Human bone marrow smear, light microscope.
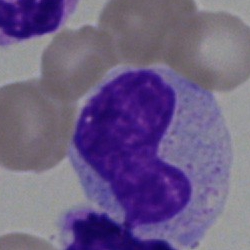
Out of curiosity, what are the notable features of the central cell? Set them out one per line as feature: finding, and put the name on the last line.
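Chromatin: dark purple, fairly condensed, with small lighter patches
Cytoplasm: plentiful and pale grey-blue
Position: most of the cytoplasm to the right of the nucleus
Granules: fine, pinkish-lilac, scattered through the cytoplasm
Name: metamyelocyte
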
